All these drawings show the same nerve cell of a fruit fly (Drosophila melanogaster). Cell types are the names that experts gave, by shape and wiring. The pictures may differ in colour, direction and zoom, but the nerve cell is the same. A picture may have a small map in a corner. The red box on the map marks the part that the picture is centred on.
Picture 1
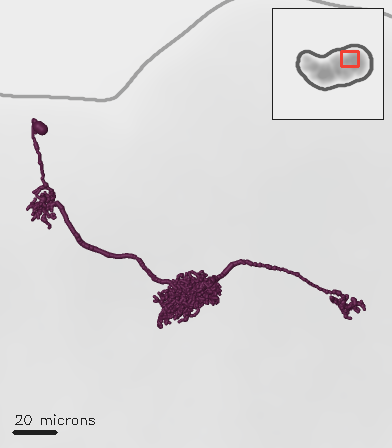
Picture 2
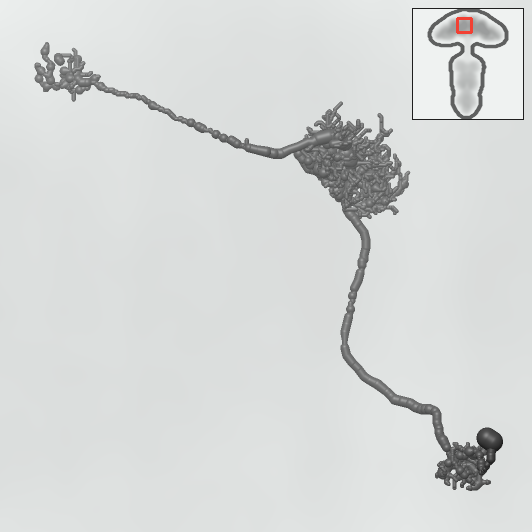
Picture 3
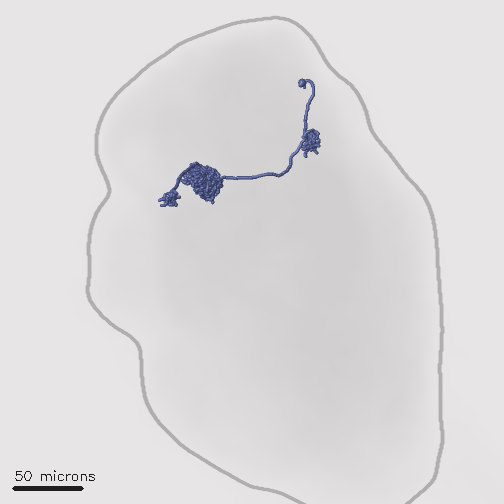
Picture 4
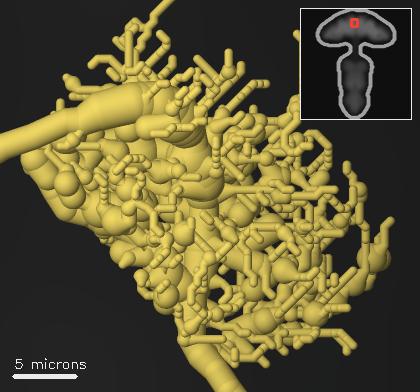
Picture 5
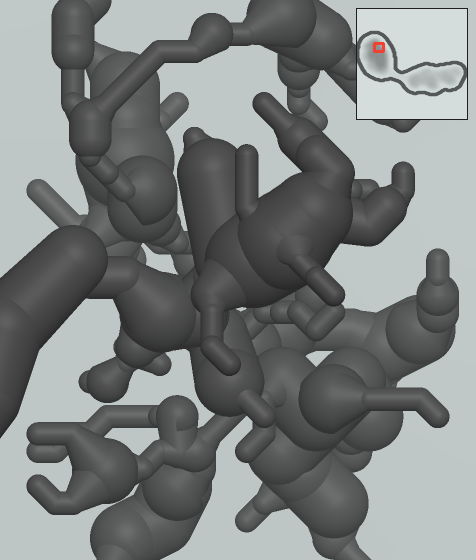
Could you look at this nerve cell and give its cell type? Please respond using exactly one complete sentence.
The cell type given to this nerve cell is EPG.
